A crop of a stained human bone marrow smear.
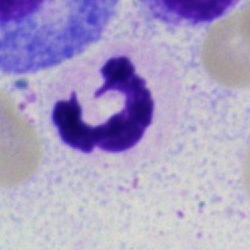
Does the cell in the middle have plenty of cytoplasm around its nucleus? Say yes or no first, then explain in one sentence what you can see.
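Yes. The cytoplasm is plentiful and pale pink.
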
